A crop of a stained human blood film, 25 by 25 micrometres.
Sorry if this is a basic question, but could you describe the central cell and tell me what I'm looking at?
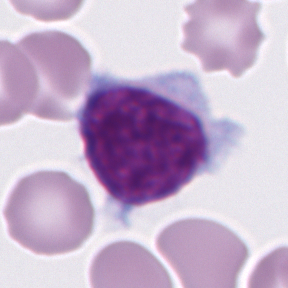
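Look first at the outline: it is irregular, and the cytoplasm bulges out toward the upper right. Now follow the right and lower edges, where fine, ragged hair-like projections stick out. The nucleus is roughly round, unlobed, and fills most of the cell, measuring about 11 by 10 micrometres. Around it, the cytoplasm is a pale blue-grey. This is a hairy cell.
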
